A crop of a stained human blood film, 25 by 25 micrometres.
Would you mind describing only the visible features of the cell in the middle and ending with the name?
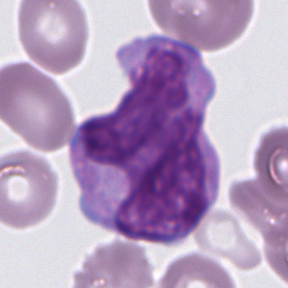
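Checked in turn, the outline is irregular, with angular bulges rather than a smooth, round edge. At the top left of the cell, above the nucleus, a pale cytoplasmic extension bulges outward. The cytoplasm itself is pale greyish-blue, and no coarse coloured granules are seen. Name: atypical promyelocyte.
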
